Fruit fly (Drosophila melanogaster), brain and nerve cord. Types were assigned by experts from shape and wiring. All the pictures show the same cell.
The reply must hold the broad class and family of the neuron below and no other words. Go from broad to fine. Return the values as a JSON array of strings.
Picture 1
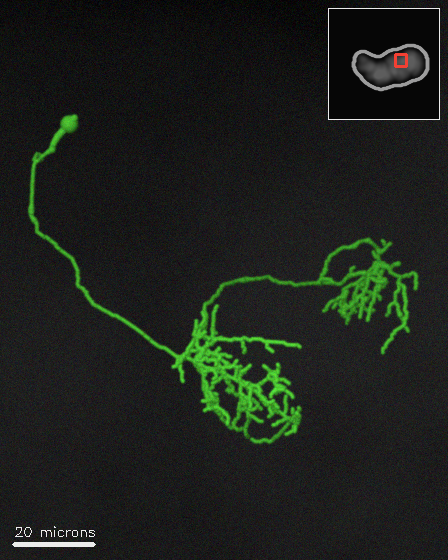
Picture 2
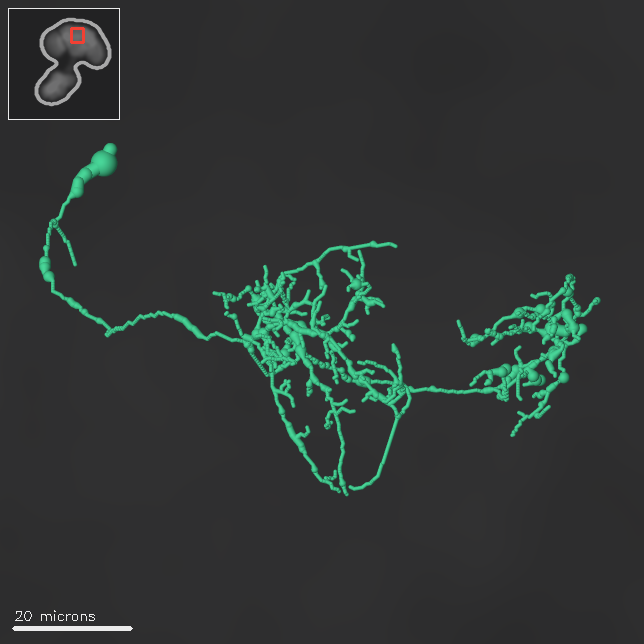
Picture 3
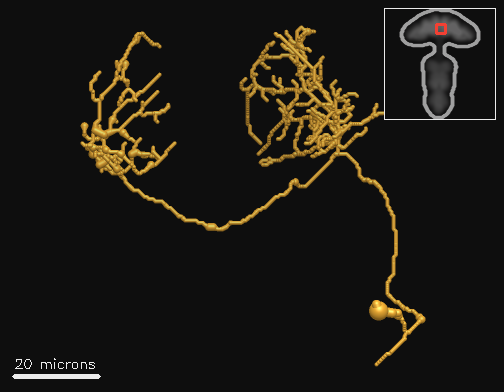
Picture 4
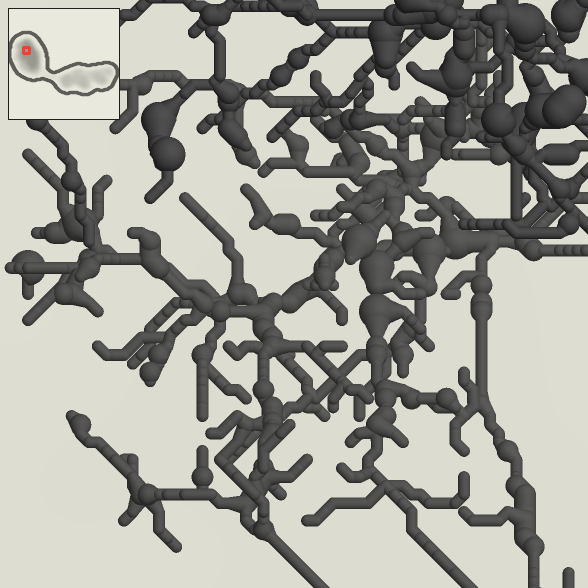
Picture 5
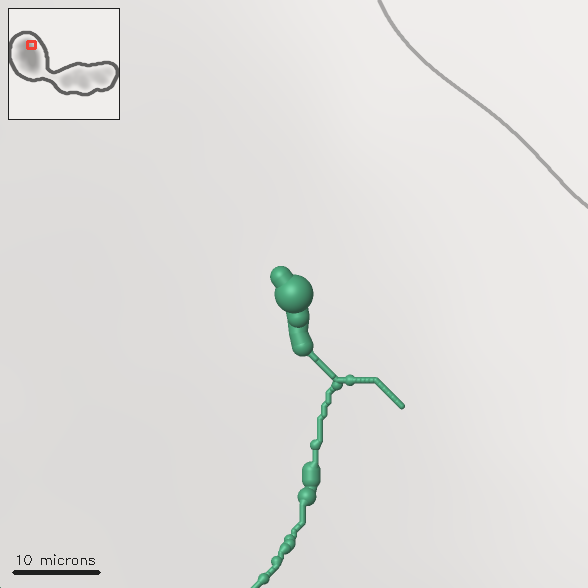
["central-brain intrinsic neuron", "class CX"]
